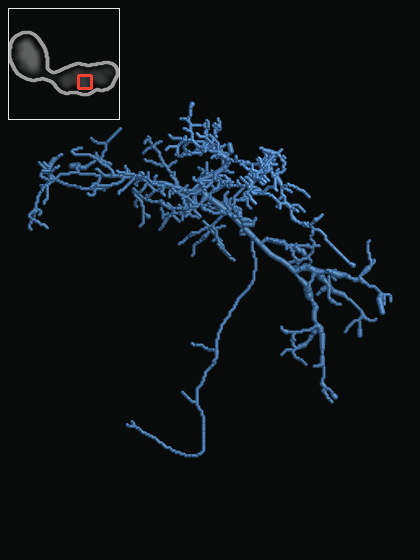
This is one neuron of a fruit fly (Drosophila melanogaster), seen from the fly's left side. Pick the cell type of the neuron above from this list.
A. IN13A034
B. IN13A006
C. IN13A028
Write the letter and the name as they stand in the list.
A. IN13A034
